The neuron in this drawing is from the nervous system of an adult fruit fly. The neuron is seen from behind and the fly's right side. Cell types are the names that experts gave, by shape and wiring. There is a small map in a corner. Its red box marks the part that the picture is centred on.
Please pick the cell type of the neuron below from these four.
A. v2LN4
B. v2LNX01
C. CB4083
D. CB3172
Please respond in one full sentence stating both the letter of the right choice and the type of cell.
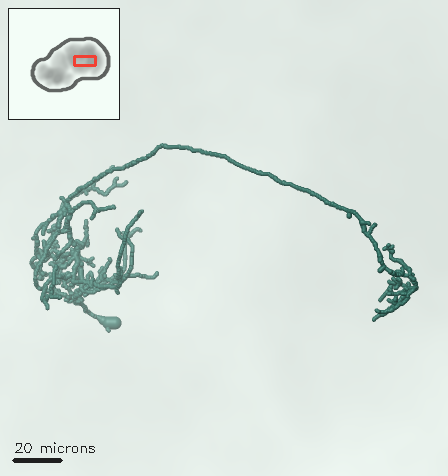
The type of the neuron is cell type CB4083, option C.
